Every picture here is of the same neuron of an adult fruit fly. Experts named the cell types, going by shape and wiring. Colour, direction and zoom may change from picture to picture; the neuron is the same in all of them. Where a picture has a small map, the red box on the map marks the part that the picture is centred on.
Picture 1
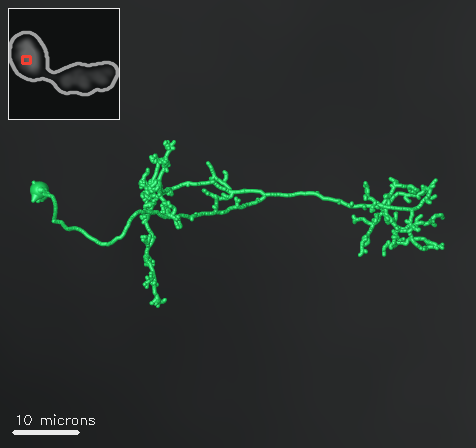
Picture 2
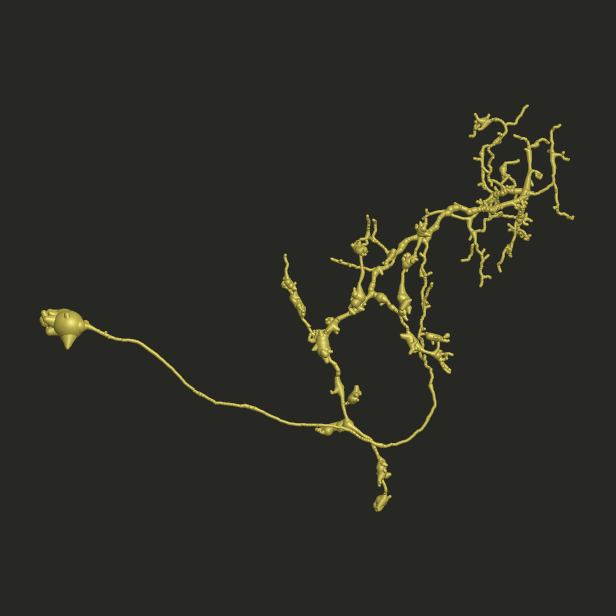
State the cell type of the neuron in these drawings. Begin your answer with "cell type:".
cell type: Mi13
